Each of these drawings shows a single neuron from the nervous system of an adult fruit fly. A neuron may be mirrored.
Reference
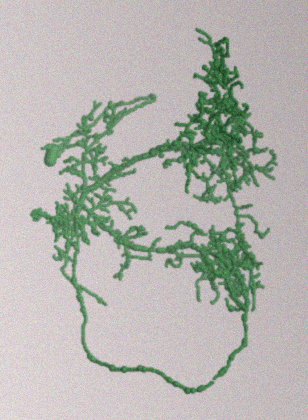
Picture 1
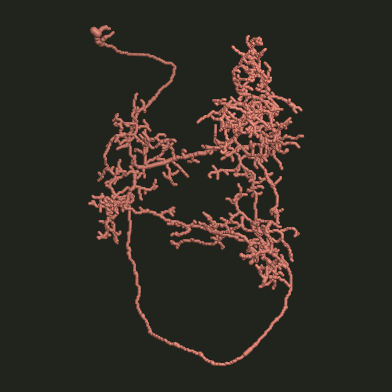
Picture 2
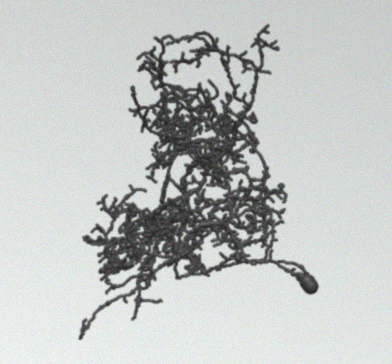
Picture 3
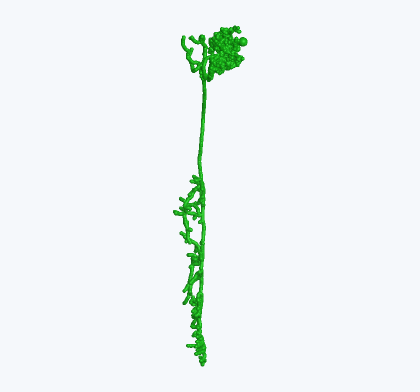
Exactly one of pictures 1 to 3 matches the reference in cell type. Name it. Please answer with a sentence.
Picture 1 shows a neuron of the same cell type.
